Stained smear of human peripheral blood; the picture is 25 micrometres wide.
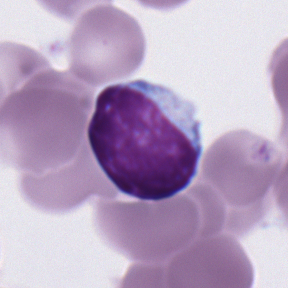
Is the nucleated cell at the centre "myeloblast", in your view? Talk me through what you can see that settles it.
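The chromatin stains a dense, dark purple, and no distinct nucleoli can be seen in the nucleus.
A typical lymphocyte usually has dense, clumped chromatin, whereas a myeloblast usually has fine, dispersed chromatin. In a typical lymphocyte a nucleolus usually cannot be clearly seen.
The dense chromatin speaks against myeloblast, and the lack of visible nucleoli goes with typical lymphocyte. The cell is a typical lymphocyte, not a myeloblast. Its pale blue cytoplasm forms only a narrow crescent on the upper right side of the cell.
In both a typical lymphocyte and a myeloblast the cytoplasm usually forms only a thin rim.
This crescent therefore fits either name.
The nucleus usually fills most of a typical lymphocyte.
Here the oval nucleus, about 11 by 8 micrometres, fills about 80% of the cell's area, in keeping with typical lymphocyte. The cell measures about 11 by 10 micrometres, its cytoplasm contains no vacuoles, and its border is slightly ragged where the cytoplasm lies at the upper right.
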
